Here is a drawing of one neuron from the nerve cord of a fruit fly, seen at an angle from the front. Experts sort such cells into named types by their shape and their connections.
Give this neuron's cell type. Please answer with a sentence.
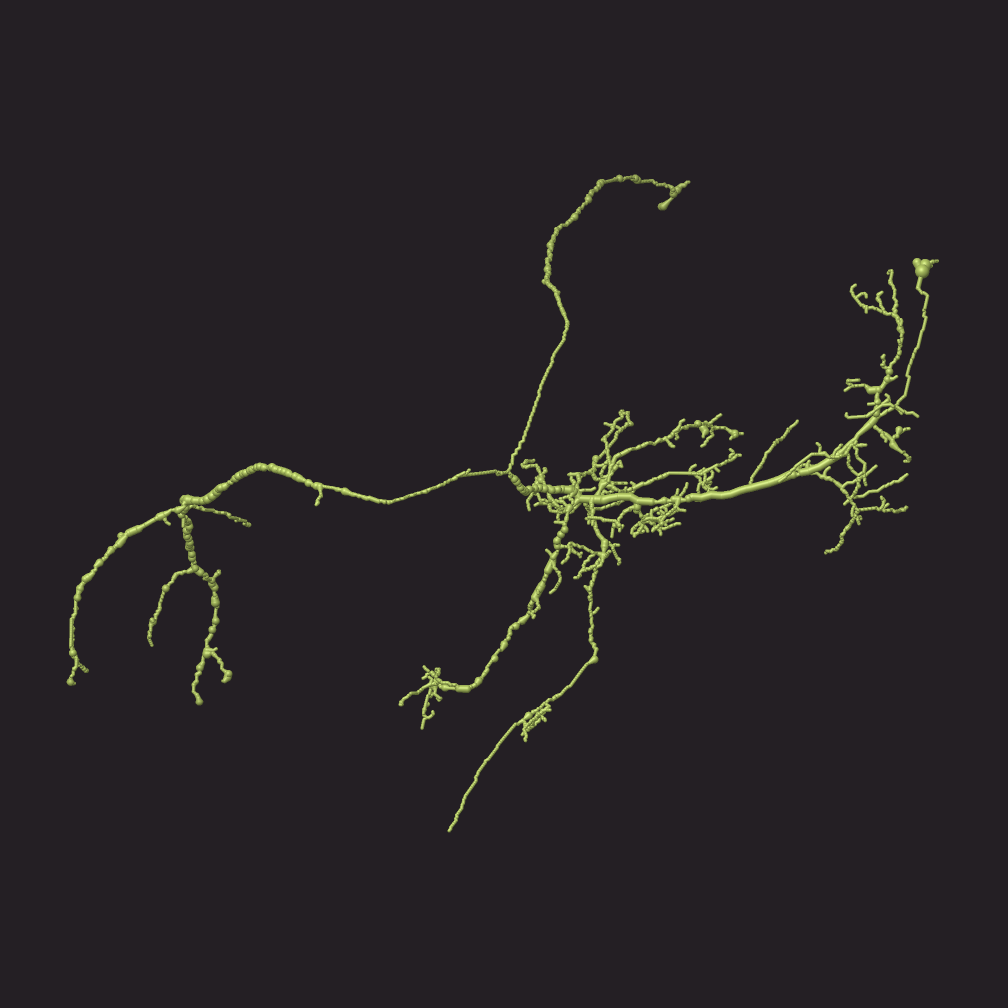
The cell type is IN18B038.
